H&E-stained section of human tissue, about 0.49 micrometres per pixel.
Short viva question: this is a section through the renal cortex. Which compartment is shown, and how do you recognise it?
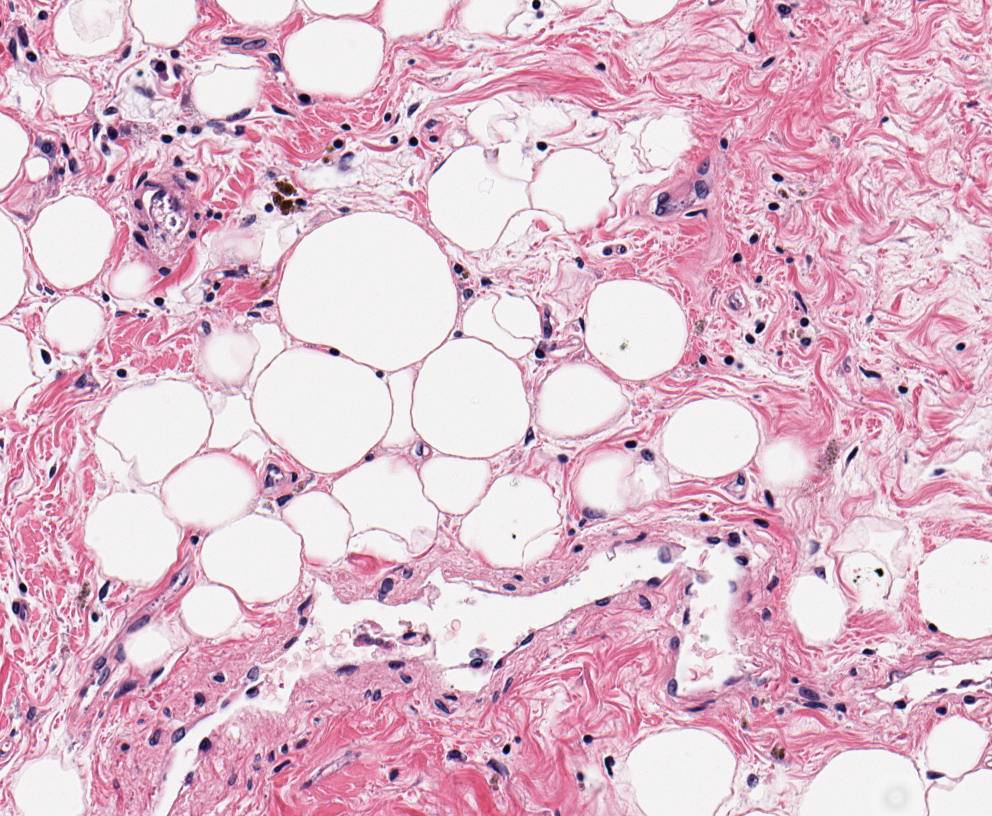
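First item, the name: fat. Check one: mature adipocytes fill the left and centre of the field. Check two: their nuclei are small, dark and flattened against the edge of the vacuole.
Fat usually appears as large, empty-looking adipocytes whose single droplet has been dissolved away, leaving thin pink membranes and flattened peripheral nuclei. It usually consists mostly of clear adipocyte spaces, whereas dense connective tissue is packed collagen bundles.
Check three: denser collagenous stroma occupies the right side, its fibres in the upper right pink, wavy and loosely arranged. Check four: no epithelium is present anywhere in the field.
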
